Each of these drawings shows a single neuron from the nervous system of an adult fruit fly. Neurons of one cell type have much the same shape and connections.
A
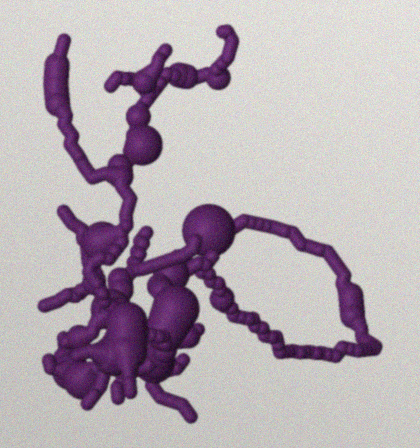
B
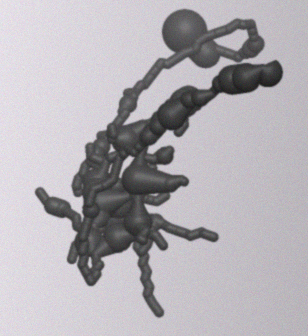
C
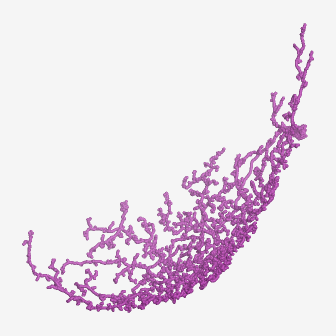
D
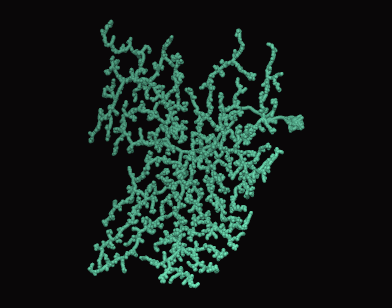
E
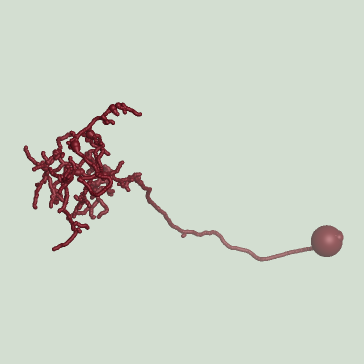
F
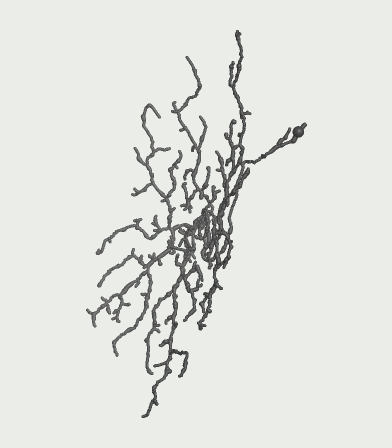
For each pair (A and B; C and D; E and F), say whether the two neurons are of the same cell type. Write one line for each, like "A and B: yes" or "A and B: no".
A and B: yes
C and D: yes
E and F: no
